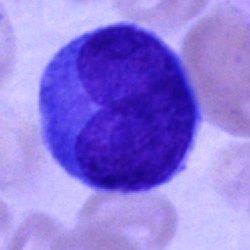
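Blast from a stained human bone marrow smear. The nucleus has a notch on its left side, giving it a kidney shape; it fills most of the cell and sits toward the right. Chromatin finely textured rather than coarsely clumped. Cytoplasm forms a narrow crescent, widest on the left.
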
